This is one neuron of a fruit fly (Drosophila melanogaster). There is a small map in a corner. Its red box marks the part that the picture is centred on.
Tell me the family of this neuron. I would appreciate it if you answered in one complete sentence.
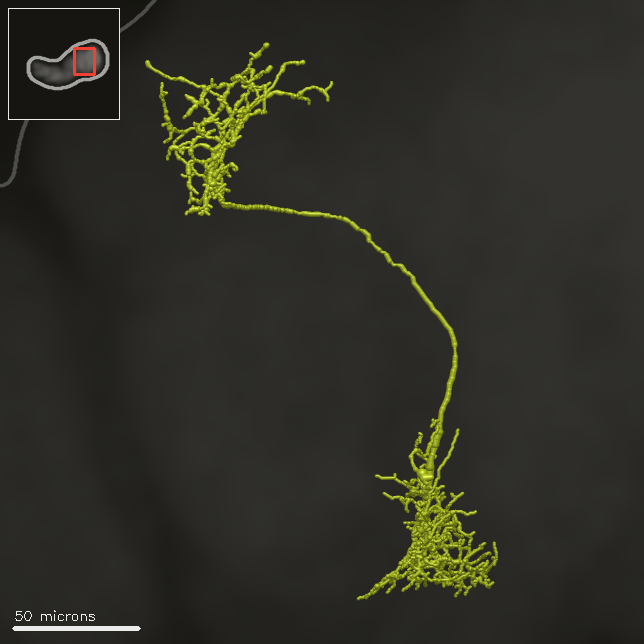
The family to which the neuron belongs is hemilineage ALl1_ventral.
